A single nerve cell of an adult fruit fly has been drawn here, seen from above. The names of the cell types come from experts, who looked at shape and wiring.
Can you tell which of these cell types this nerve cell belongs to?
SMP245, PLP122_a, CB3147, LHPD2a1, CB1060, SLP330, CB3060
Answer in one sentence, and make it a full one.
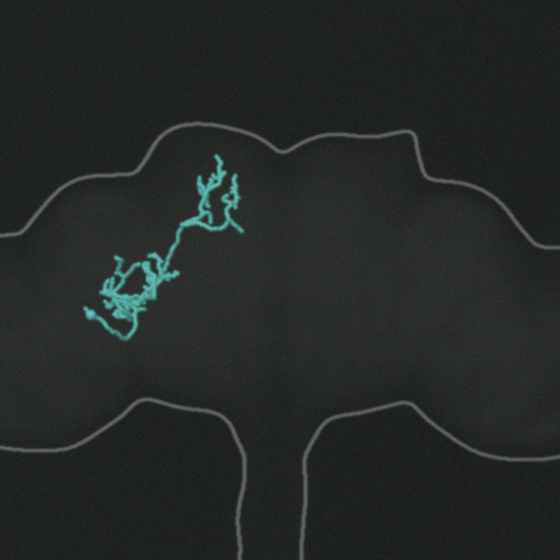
The cell type that this nerve cell has is SLP330.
